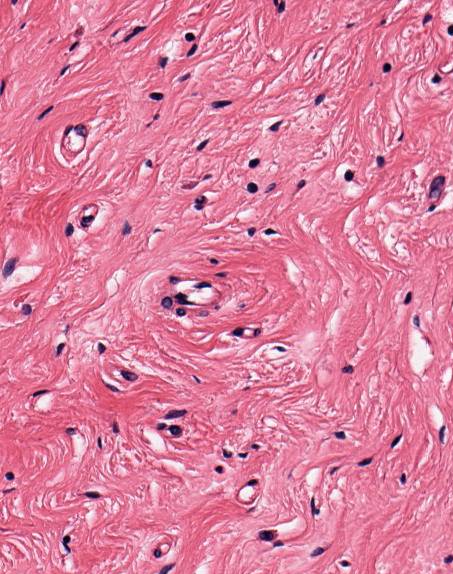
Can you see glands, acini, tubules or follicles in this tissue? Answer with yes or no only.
No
